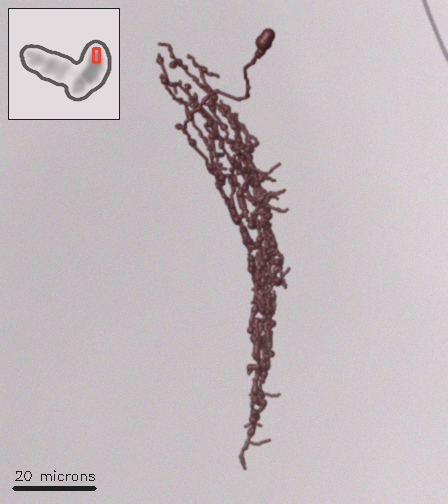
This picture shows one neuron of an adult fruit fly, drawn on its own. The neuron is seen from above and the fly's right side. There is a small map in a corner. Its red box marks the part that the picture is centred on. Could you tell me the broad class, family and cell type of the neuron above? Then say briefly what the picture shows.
Its broad class is optic-lobe intrinsic neuron. Its family is Pm. The cell type is Pm7. The cell body is at the top of the picture. By the scale bar it is about 110 microns tall in this view. The picture shows dozens of branch ends.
